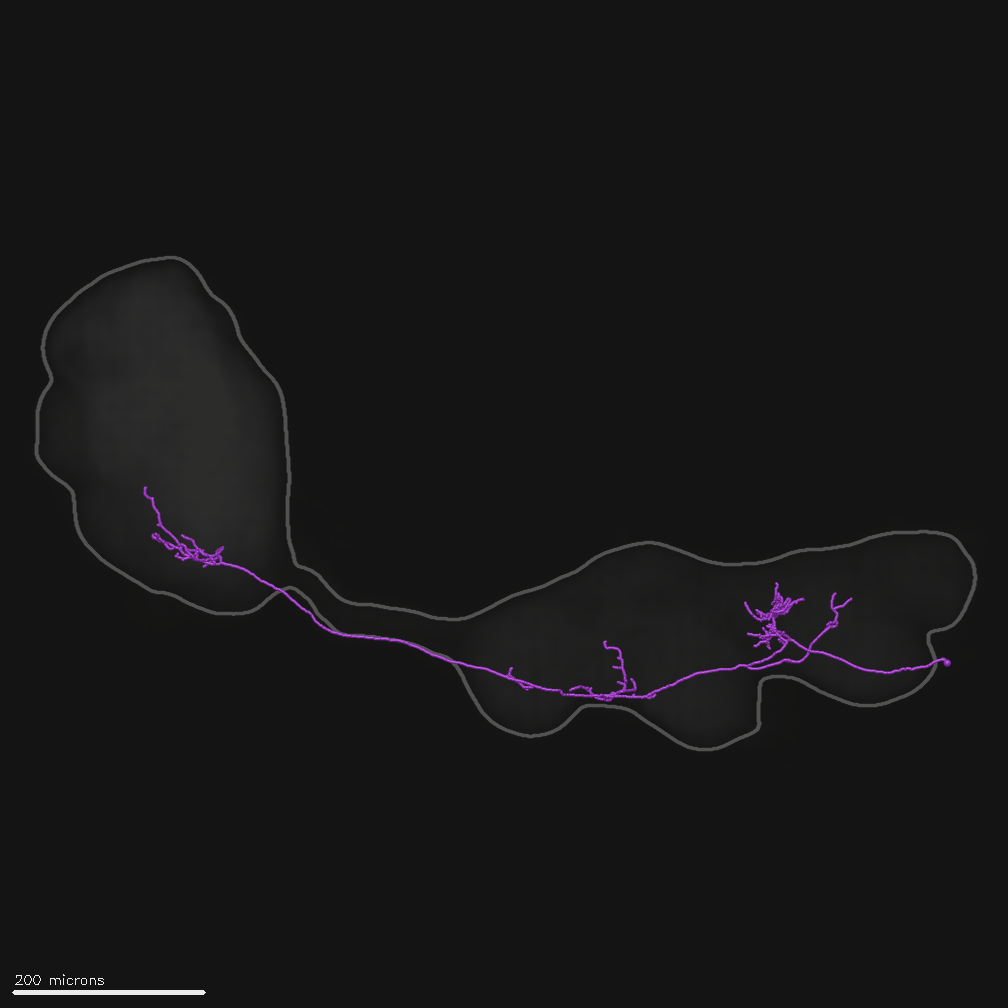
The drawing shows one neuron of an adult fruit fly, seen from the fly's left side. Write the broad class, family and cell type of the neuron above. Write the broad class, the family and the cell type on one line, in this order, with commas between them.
ascending neuron, hemilineage 05B, AN05B063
